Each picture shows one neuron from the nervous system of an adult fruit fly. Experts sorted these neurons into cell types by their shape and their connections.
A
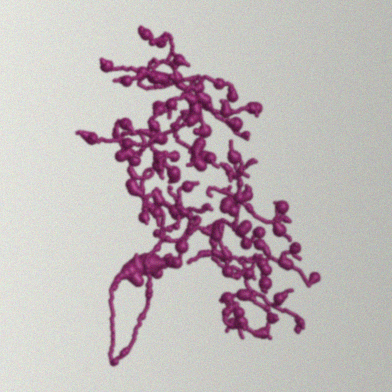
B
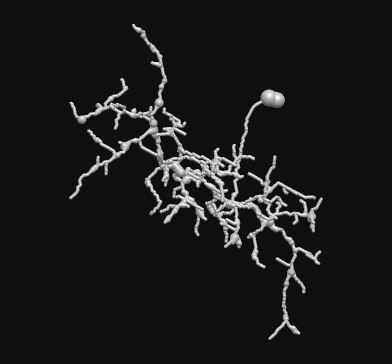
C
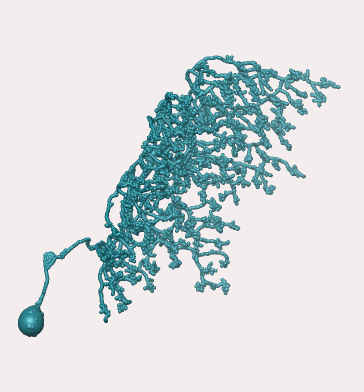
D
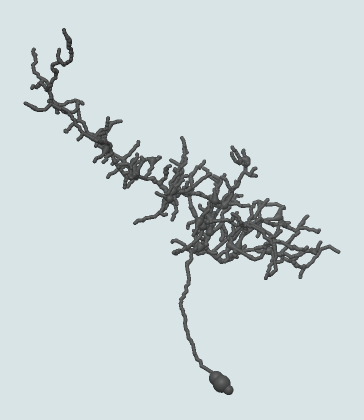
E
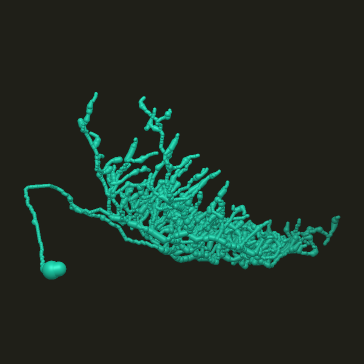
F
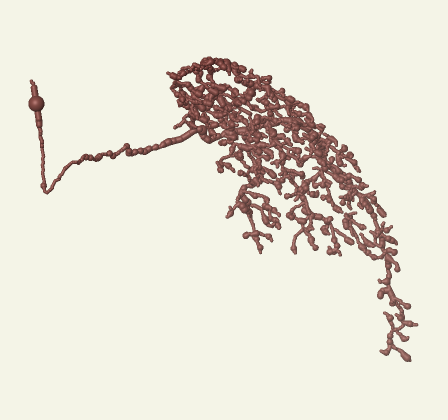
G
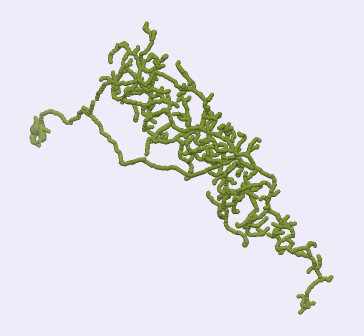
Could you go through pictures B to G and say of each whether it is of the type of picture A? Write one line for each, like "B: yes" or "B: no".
B: no
C: no
D: no
E: no
F: no
G: yes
